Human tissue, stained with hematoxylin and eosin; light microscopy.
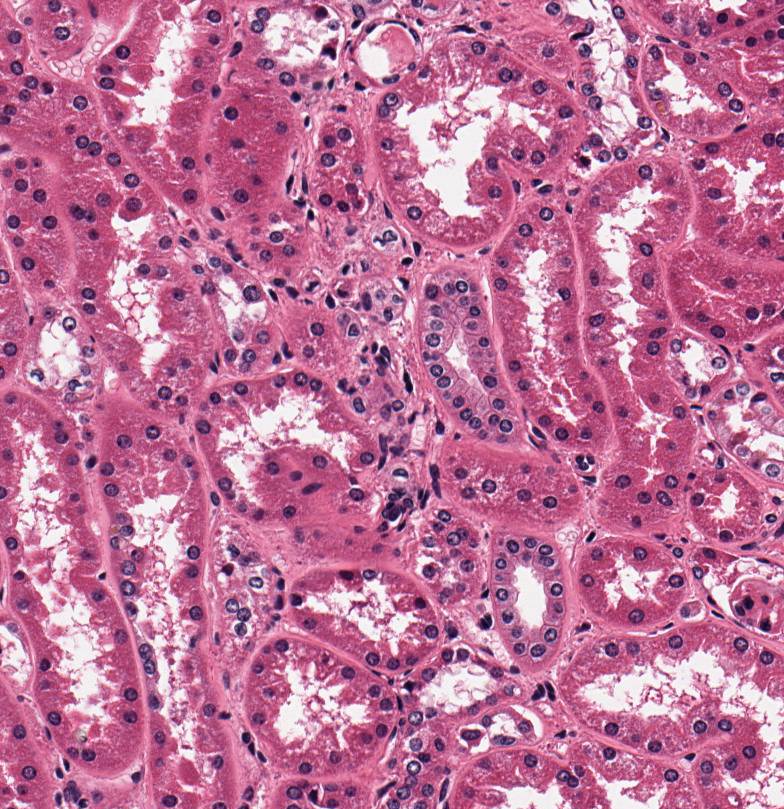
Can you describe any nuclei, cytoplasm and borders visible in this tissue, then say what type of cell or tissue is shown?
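Closely packed tubules in round, oval and elongated profiles fill the whole field, with only thin strands of tissue between them. Most are lined by a single layer of tall cuboidal cells with abundant granular, deeply eosinophilic cytoplasm, and their irregular lumens are partly filled by pale pink, fluffy, ragged material continuous with the cell surfaces. This is renal cortex.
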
